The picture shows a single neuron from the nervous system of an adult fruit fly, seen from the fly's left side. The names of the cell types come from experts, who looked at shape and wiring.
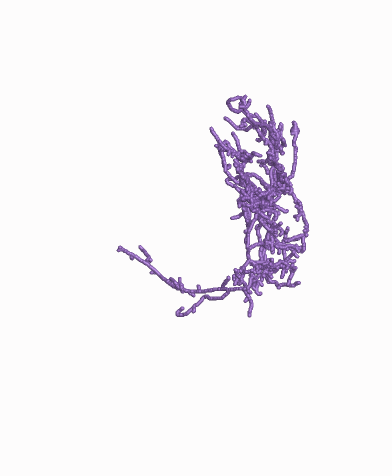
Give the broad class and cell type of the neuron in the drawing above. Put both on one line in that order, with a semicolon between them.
central-brain intrinsic neuron; PLP217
